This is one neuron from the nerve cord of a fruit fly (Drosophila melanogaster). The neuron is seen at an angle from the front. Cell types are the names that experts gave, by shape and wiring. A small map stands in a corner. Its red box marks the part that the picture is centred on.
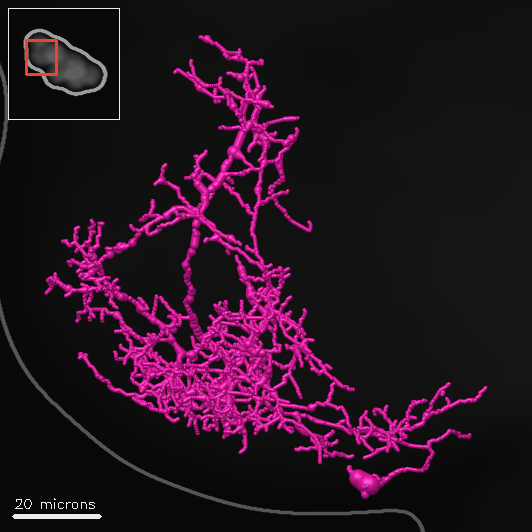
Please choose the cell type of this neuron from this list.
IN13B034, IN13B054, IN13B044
IN13B034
